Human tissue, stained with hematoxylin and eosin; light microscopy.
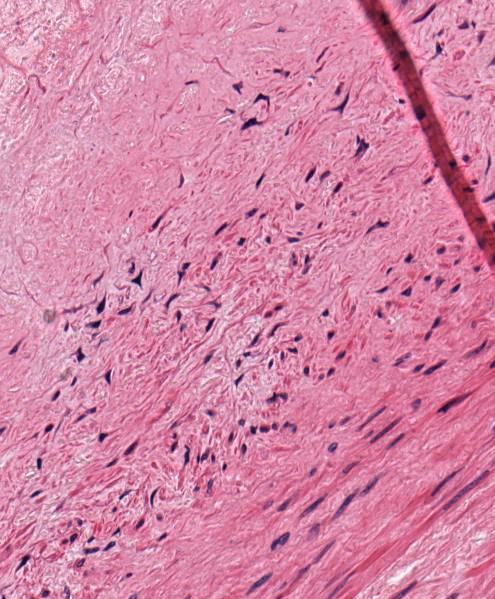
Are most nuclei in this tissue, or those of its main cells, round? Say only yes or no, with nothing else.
No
